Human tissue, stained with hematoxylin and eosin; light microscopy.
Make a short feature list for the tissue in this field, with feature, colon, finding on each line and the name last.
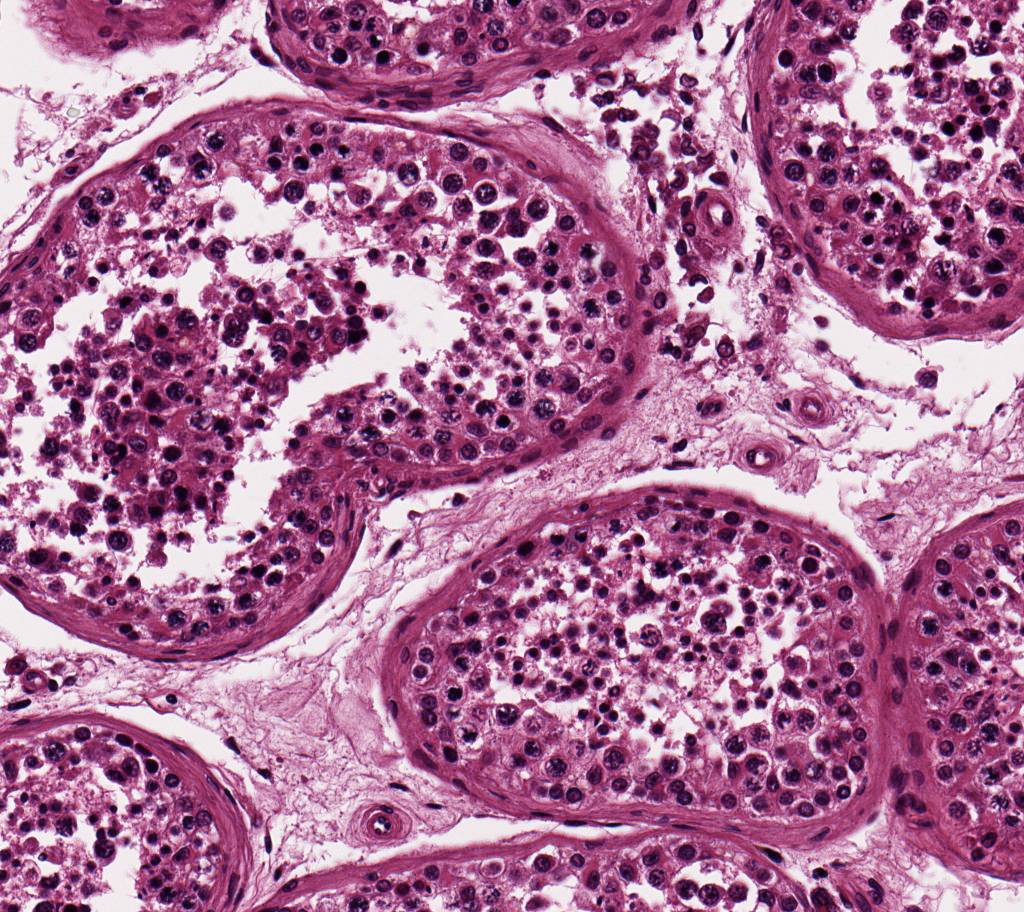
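Tubule cells: many large, round; round nuclei, coarse clumped dark chromatin
Wall row: smaller, darker round to oval nuclei, inner tubule wall
Large tubule, upper left: central cells loose, clumped, irregular clear spaces
Interstitium: loose, pale pink, fibrillar; few small round thick-walled vessels
Tissue: testis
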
